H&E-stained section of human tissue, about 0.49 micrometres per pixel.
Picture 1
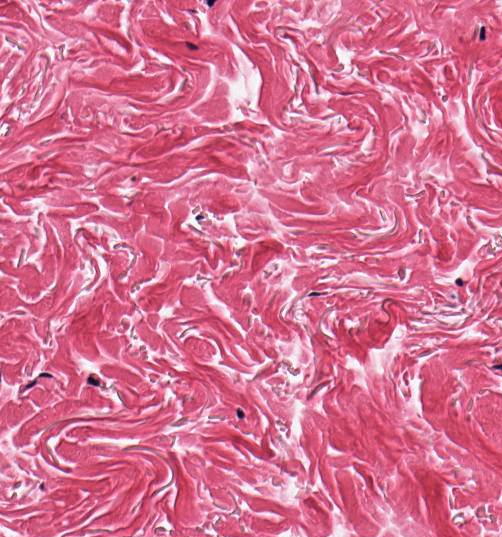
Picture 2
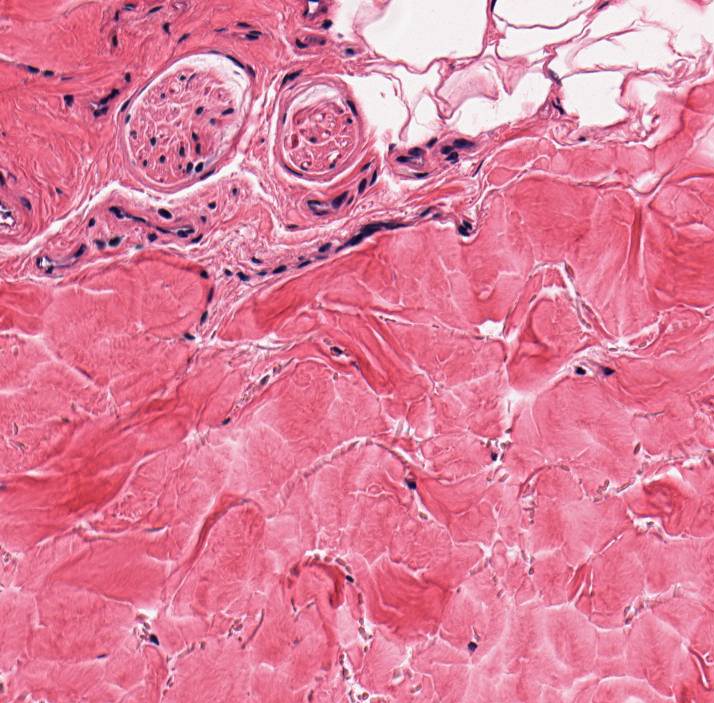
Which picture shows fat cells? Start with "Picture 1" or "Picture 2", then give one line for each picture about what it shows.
Picture 2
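What picture 1 shows: No fat cells are present anywhere in the field.
What picture 2 shows: Empty-looking fat cells lie at the top right corner.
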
